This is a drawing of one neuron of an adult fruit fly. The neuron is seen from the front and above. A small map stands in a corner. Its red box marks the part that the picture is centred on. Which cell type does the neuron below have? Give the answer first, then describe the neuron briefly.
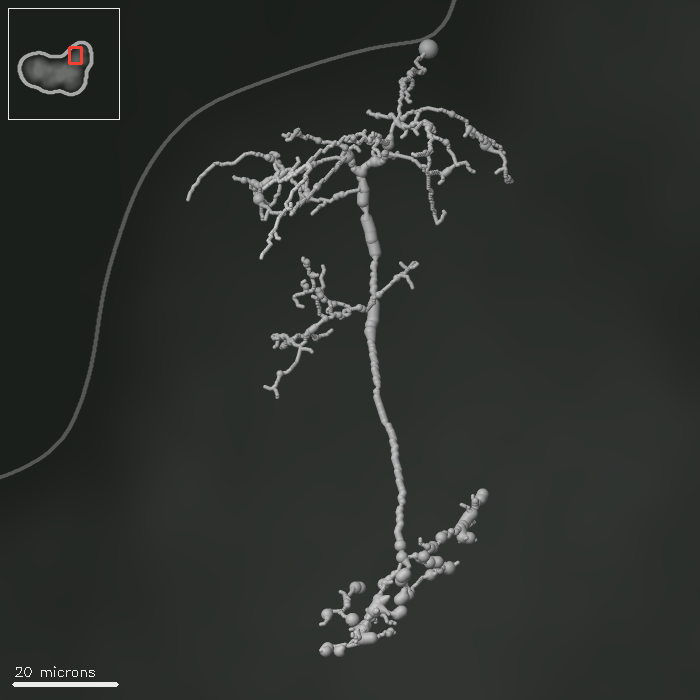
It is of cell type IN19A088_c. It is a nerve-cord intrinsic neuron. The cell body can be seen at the top of the picture. By the scale bar it is about 120 microns tall in this view. The picture shows dozens of branch ends.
